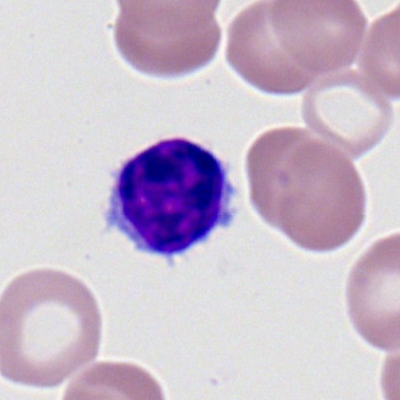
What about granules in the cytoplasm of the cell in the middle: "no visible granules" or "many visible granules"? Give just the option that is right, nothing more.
No visible granules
